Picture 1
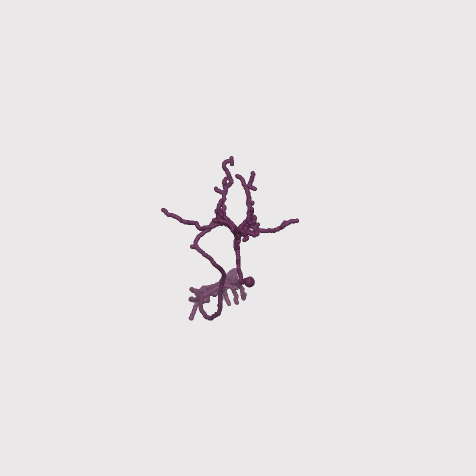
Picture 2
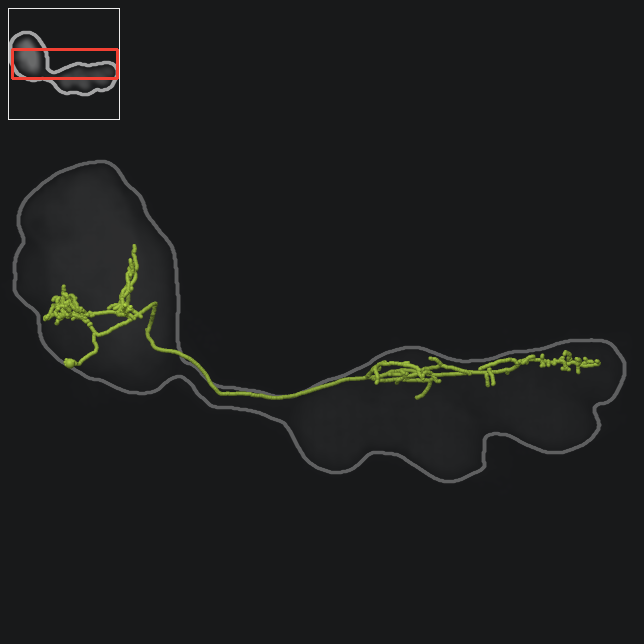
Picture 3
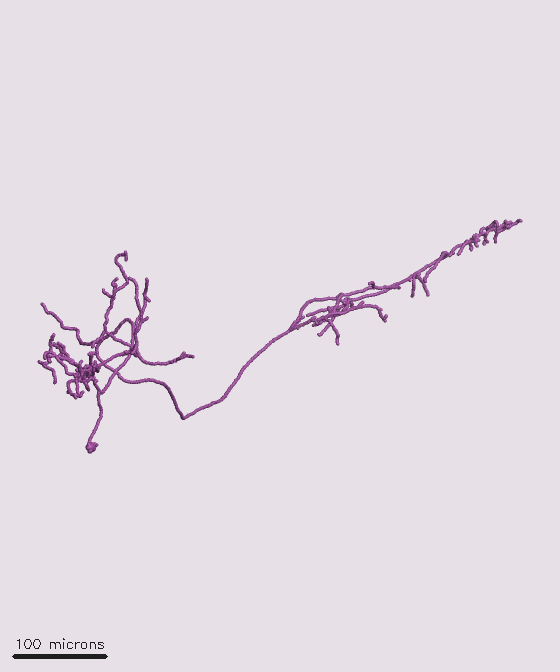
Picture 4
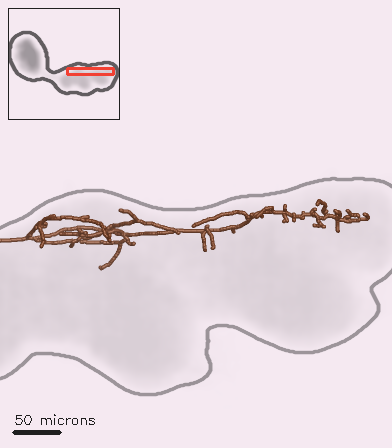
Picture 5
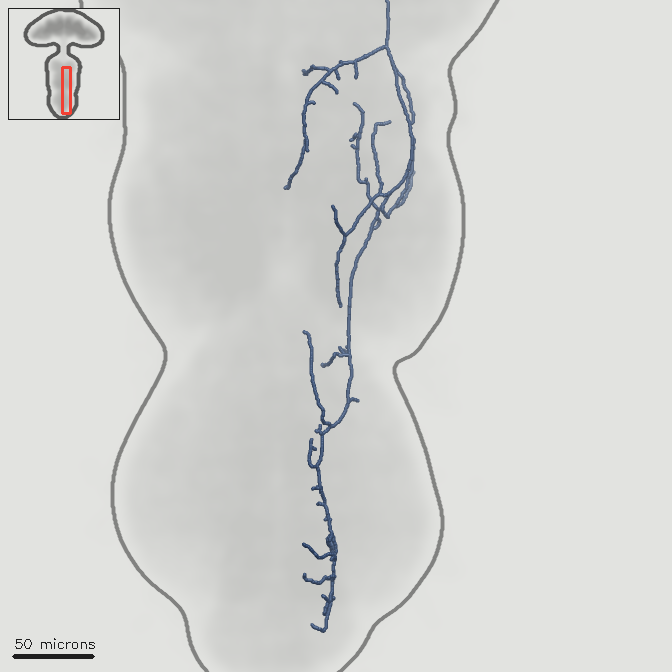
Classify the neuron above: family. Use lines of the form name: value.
family: hemilineage 27X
